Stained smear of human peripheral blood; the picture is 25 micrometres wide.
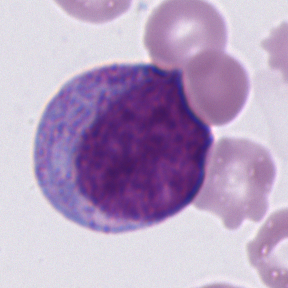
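Promyelocyte, about 16 micrometres across, with a nucleus about 13 micrometres across that fills about 60% of the cell's area. The nucleus lies toward the right and reaches the cell edge there, leaving no visible rim of cytoplasm. On the left, the cytoplasm forms a broad crescent sprinkled with fine purple dots. The outline is round except for a shallow concave notch at the upper right, where a red cell presses in.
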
